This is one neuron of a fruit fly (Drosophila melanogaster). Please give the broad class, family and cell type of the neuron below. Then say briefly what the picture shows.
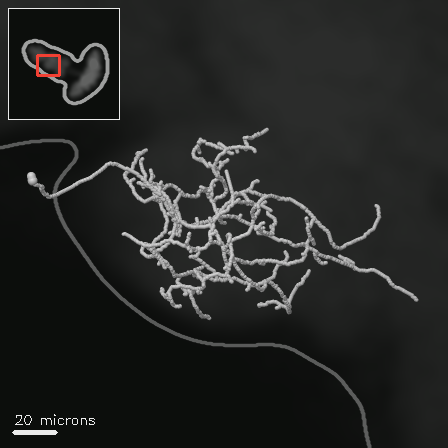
Its broad class is nerve-cord intrinsic neuron. The family is hemilineage 20A.22A. The cell type is IN20A.22A022. It is in the nerve cord and does not reach the brain. Its cell body lies on the left of the picture. By the scale bar it is about 190 microns wide in this view.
